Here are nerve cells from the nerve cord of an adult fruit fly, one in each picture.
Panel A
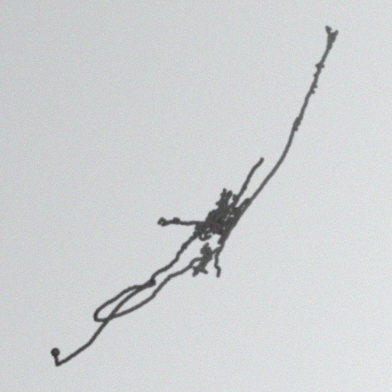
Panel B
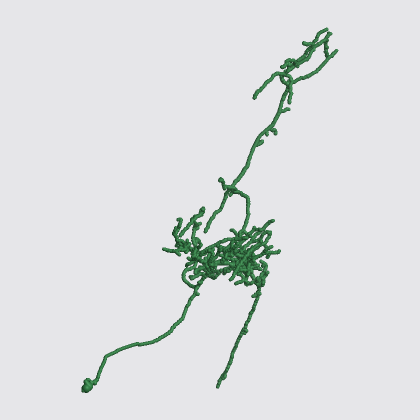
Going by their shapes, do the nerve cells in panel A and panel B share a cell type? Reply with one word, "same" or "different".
different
